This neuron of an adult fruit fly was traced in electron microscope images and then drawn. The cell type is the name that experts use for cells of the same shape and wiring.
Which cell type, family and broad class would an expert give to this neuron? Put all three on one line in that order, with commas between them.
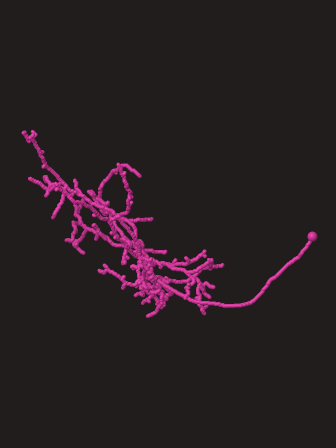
GNG348, hemilineage LB0, central-brain intrinsic neuron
